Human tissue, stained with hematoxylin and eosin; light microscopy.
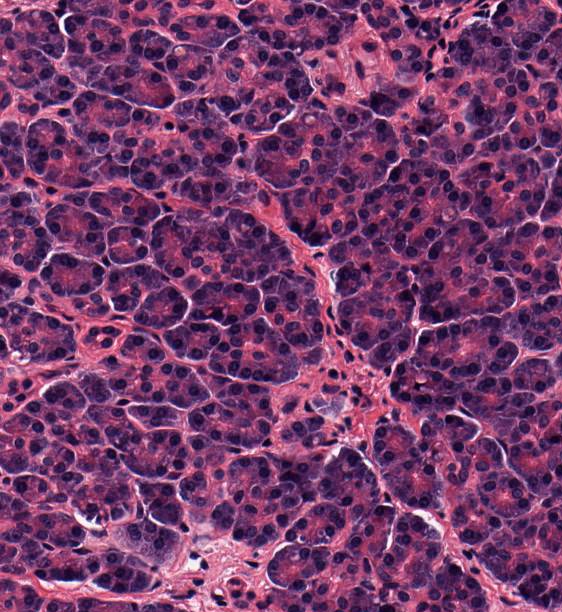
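Pancreas, haematoxylin and eosin. Clusters of cells have round, dark nuclei placed toward the outer edge of each cluster. Nuclei throughout the clusters are of fairly uniform size and shape. The clusters show no open central lumens. No fat cells are present anywhere in the field.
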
